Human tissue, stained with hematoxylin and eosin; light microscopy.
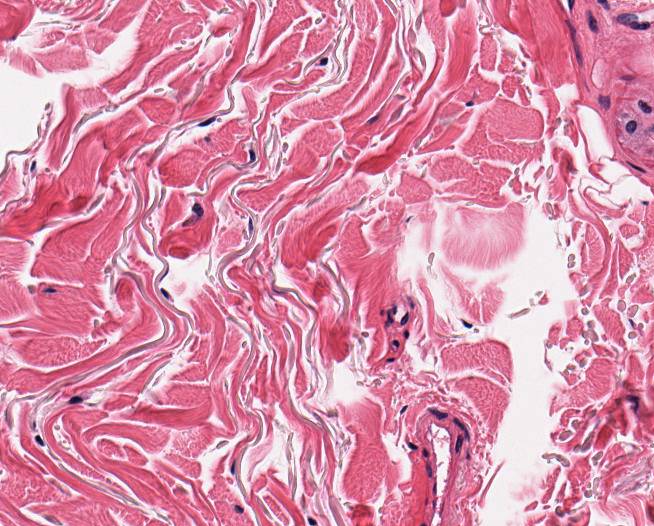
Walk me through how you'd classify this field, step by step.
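Dermis makes up most of this field. Check one: closely packed, strongly eosinophilic collagen bundles of dense connective tissue fill most of the field, wavy rather than straight in the left half.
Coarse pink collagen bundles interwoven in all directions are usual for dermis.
Check two: nuclei are sparse, mostly small, dark and spindle-shaped, lying between the bundles.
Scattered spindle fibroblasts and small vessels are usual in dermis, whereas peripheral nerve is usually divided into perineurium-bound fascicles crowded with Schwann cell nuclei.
Check three: small blood vessels with clustered nuclei sit just below the centre.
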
